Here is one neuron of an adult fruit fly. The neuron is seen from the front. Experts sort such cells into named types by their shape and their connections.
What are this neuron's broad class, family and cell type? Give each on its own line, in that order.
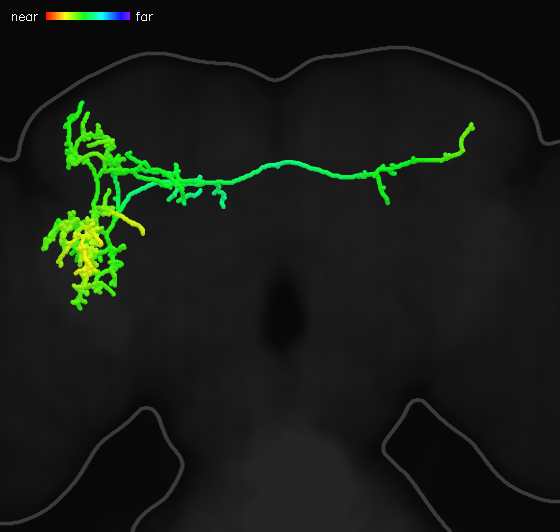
central-brain intrinsic neuron
hemilineage VLPd1
AVLP048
